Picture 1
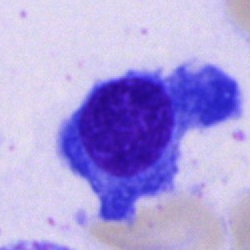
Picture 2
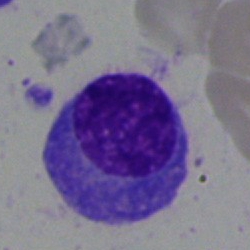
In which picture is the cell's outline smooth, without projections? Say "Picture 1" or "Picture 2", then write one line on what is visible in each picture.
Picture 2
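What picture 1 shows: The cell outline is irregular, with ragged, knobbly edges.
What picture 2 shows: The cell has a smooth, rounded outline without surface projections.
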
